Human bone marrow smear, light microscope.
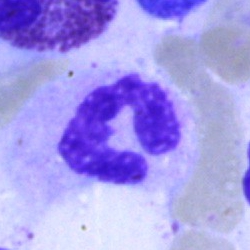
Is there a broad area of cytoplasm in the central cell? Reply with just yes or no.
Yes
